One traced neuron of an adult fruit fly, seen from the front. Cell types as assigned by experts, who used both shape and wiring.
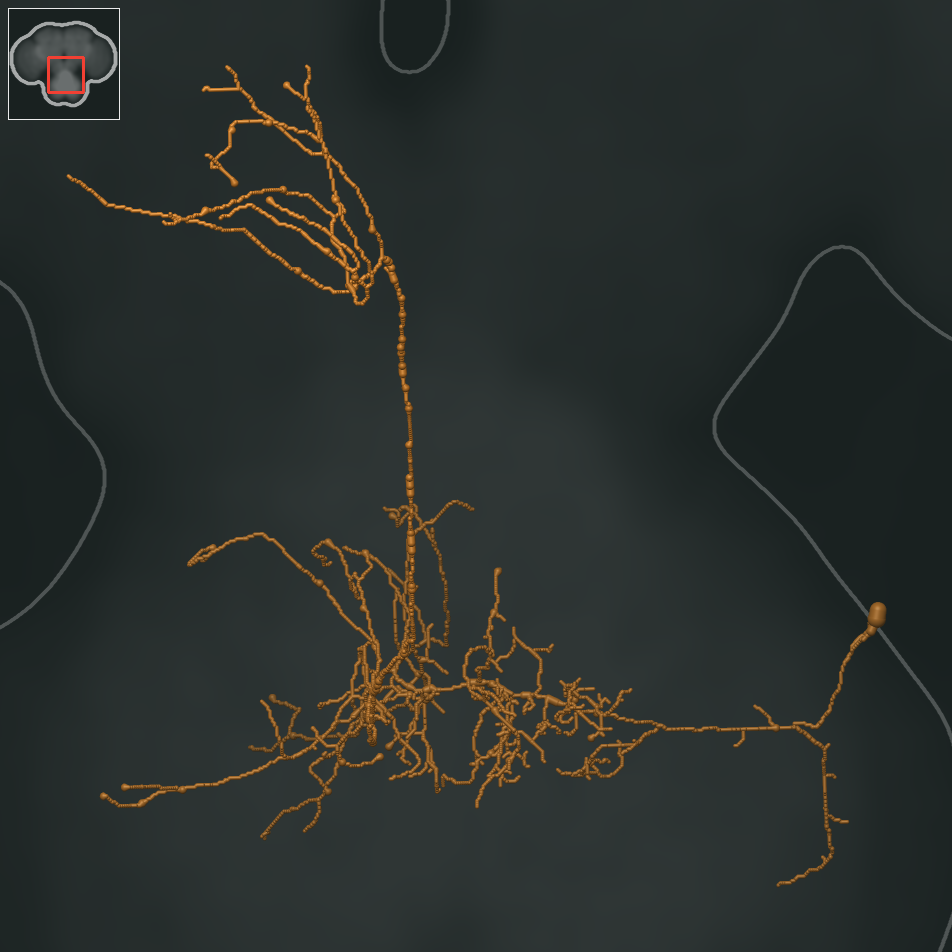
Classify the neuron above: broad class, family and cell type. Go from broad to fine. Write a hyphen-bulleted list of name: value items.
- broad class: ascending neuron
- family: hemilineage 18B
- cell type: AN18B053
